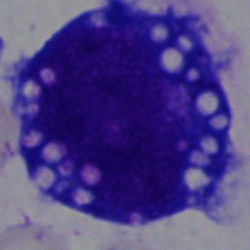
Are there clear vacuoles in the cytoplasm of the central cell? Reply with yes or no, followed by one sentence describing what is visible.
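Yes. The cytoplasm holds many round, clear, sharply punched-out vacuoles.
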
